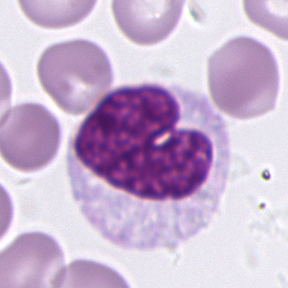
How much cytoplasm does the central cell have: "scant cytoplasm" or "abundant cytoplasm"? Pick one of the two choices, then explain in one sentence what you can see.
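Abundant cytoplasm. The cytoplasm is plentiful and lies mostly below the nucleus.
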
